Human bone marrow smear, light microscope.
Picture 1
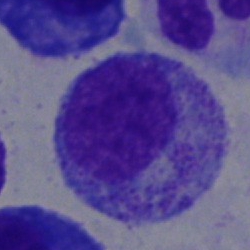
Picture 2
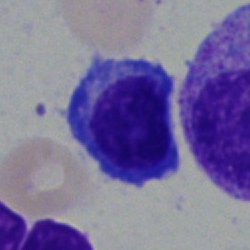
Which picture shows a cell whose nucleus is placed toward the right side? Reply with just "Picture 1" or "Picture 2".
Picture 2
